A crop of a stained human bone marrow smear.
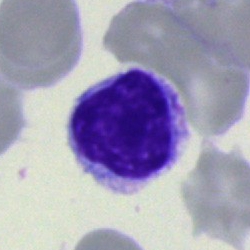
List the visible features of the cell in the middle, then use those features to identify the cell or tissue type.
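Roughly round in outline, the cell has a slightly uneven edge. Most of it is filled by the nucleus, so only a narrow rim of cytoplasm remains. Dense, dark purple chromatin gives the nucleus a clumped look. The pale lilac cytoplasm is at its widest along the bottom of the cell. It is a lymphocyte.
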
